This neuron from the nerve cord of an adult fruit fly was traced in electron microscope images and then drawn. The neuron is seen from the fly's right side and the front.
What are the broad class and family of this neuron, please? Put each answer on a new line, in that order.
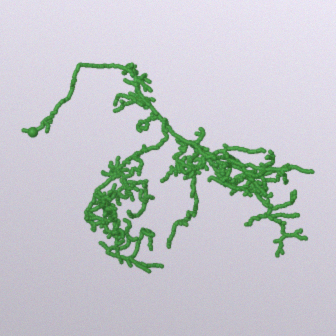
nerve-cord intrinsic neuron
hemilineage 19A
